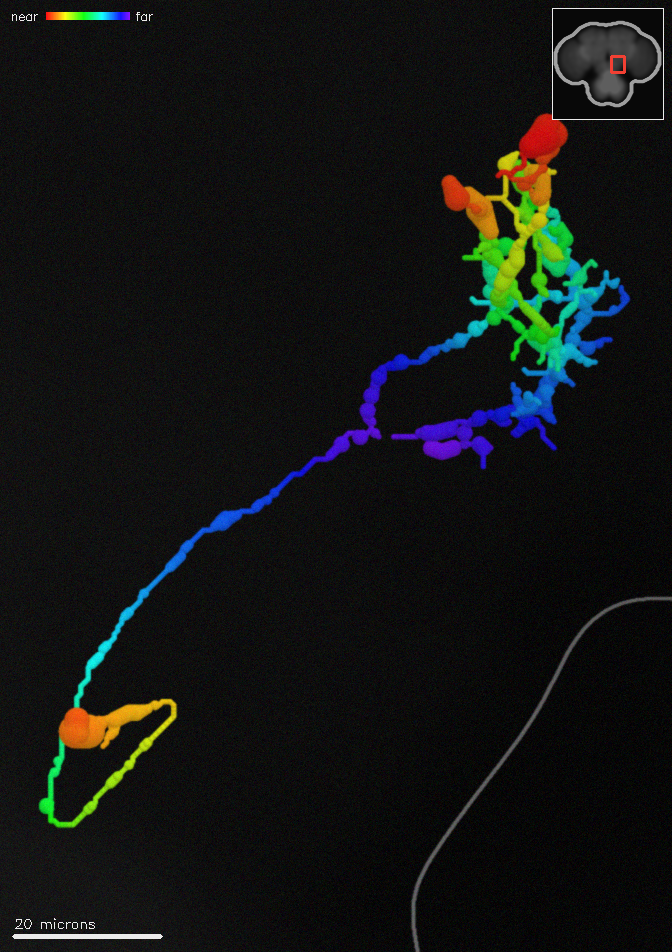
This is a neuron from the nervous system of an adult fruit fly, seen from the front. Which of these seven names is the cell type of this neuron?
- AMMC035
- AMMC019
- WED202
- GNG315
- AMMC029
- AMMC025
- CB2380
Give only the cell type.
AMMC035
